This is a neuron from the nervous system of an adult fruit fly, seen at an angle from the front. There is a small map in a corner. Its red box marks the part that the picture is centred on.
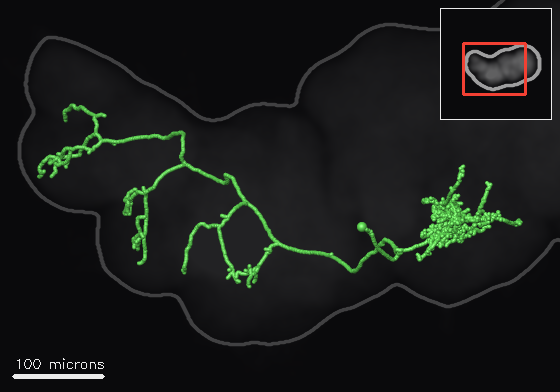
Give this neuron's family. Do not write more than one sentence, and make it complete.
Family-wise, the neuron is hemilineage 11A.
